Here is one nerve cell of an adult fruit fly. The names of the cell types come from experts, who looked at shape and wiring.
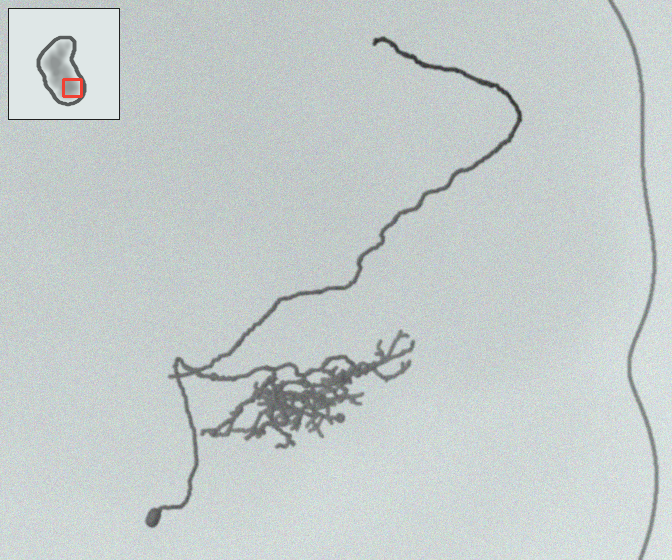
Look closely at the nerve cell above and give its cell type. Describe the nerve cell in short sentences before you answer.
The cell body is at the lower left of the picture. Dozens of branch ends can be seen. It is a visual projection neuron. Its cell type is LC28.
